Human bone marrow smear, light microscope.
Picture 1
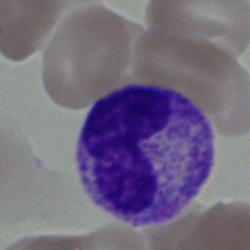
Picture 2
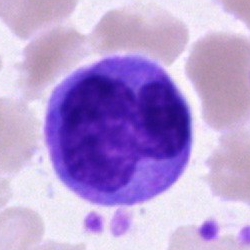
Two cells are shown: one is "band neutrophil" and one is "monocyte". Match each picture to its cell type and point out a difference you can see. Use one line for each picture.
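In picture 1 we see a band neutrophil: The cytoplasm holds many fine purple granules.
In picture 2 we see a monocyte: No distinct granules are seen in the cytoplasm.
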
